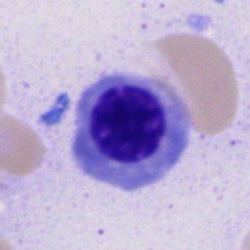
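Erythroblast from a stained human bone marrow smear (central cell). Its dark purple chromatin is coarsely clumped, and no nucleolus is visible. The nucleus sits toward the top of the cell, leaving a broader band of cytoplasm below, which shows no granules.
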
